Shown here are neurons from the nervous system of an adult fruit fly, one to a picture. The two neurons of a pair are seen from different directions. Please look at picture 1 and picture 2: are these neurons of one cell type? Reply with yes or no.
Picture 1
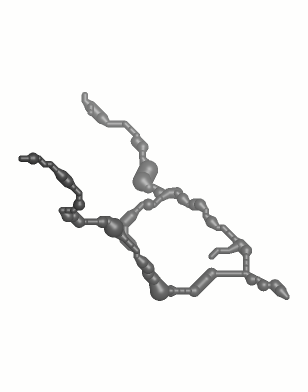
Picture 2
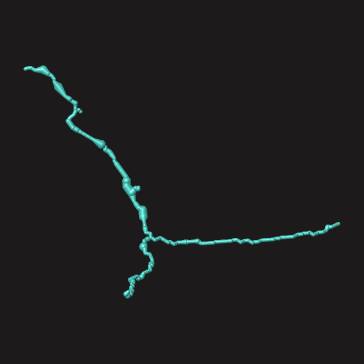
no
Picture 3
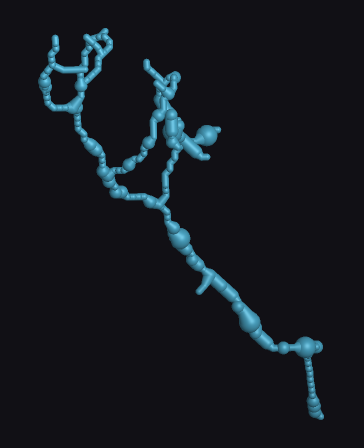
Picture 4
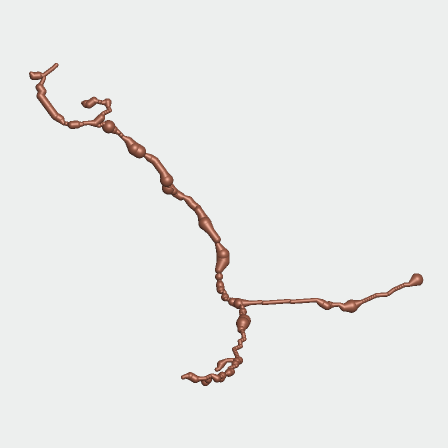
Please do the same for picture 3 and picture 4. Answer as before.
yes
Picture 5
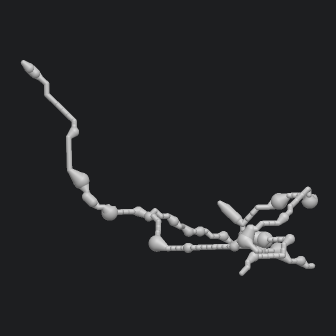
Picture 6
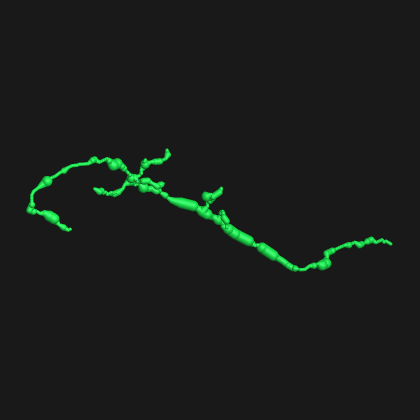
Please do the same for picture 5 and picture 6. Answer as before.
yes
